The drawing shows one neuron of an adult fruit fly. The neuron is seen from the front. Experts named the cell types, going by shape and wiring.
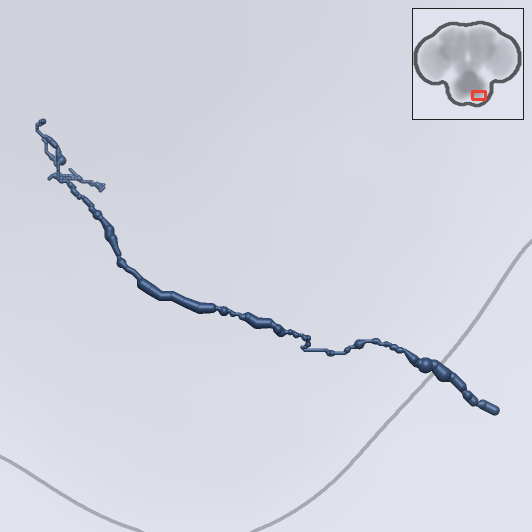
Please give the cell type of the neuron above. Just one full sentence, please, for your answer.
The cell type of this neuron is SNta29.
